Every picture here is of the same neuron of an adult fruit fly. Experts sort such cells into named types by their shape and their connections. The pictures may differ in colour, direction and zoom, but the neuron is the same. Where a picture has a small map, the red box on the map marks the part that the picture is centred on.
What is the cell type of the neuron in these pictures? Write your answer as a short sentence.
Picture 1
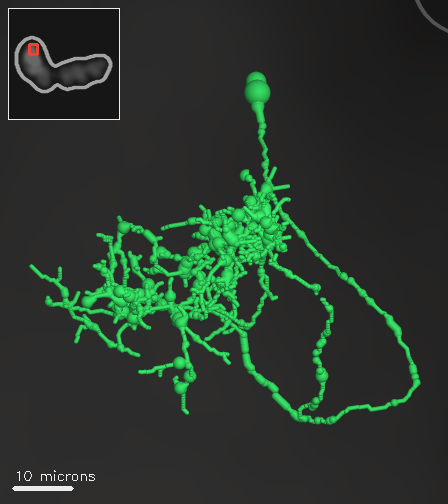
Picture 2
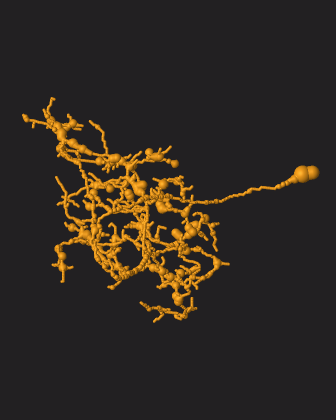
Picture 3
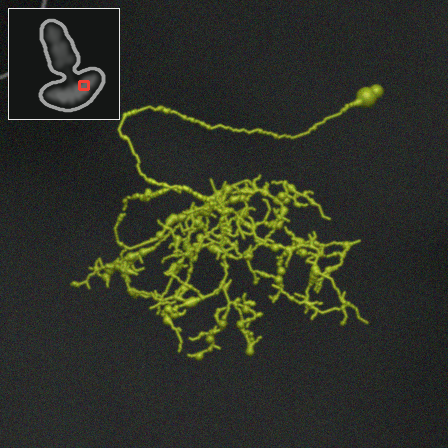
The cell type is LHPV6k1.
